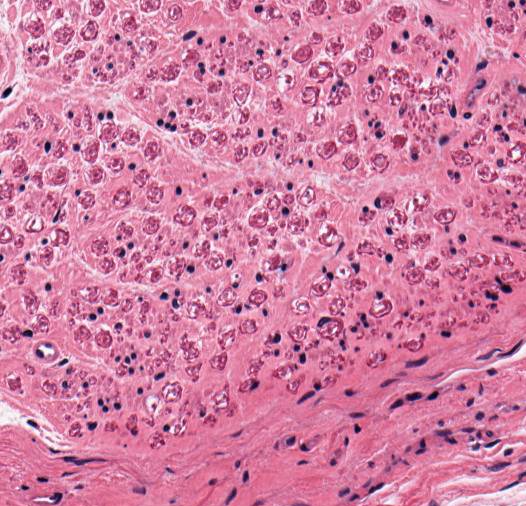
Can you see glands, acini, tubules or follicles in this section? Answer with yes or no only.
No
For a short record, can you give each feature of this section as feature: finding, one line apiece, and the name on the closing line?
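Profiles: round ones, each a pink rim around a paler, bubbly centre
Nuclei: small, dark, oval, scattered between the profiles
Band: dense pink fibrous tissue running across the bottom
Band nuclei: elongated, lying along the band's length
Name: tibial nerve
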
